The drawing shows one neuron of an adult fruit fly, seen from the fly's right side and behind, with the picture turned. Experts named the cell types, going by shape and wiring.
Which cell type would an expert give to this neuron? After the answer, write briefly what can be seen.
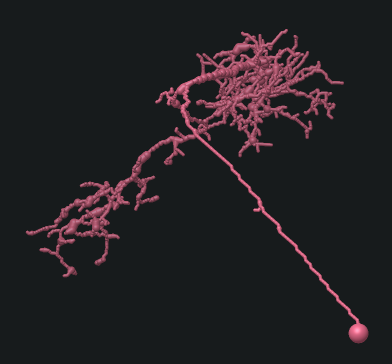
The cell type is Tm24. This is an optic-lobe intrinsic neuron. The cell body is at the lower right of the picture. The picture shows dozens of branch ends.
